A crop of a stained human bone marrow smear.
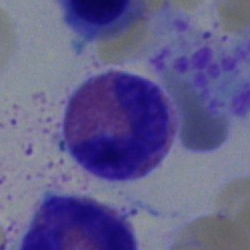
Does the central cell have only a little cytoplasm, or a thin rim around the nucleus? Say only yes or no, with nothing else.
No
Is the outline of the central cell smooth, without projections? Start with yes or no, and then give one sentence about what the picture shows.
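Yes. The cell has a round, smooth outline.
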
